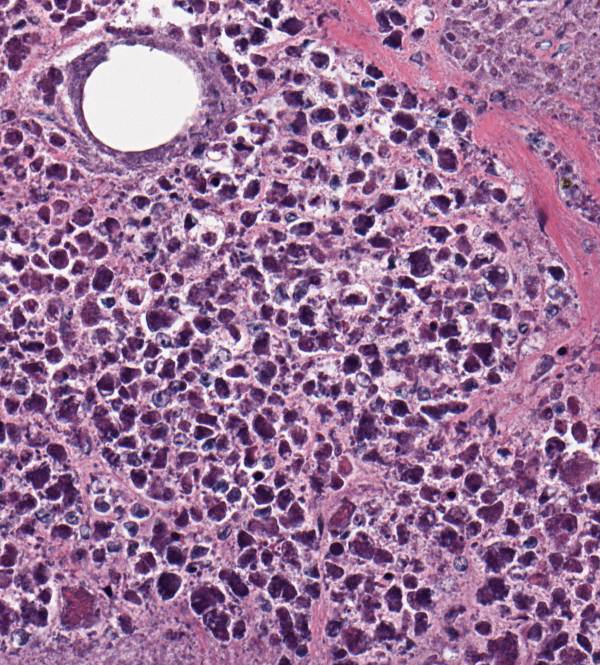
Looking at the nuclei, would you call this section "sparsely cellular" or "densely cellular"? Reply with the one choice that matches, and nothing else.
Densely cellular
